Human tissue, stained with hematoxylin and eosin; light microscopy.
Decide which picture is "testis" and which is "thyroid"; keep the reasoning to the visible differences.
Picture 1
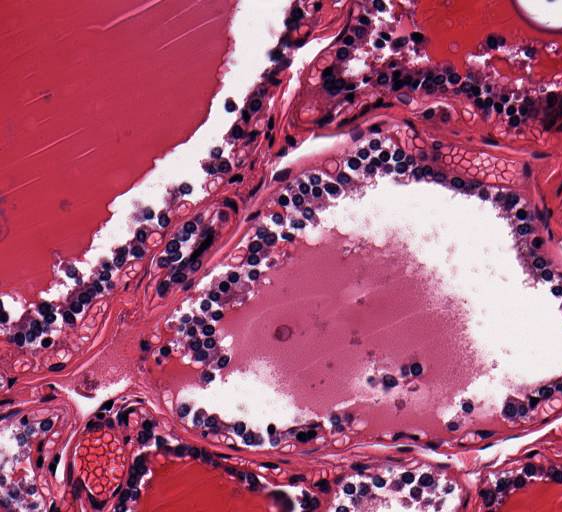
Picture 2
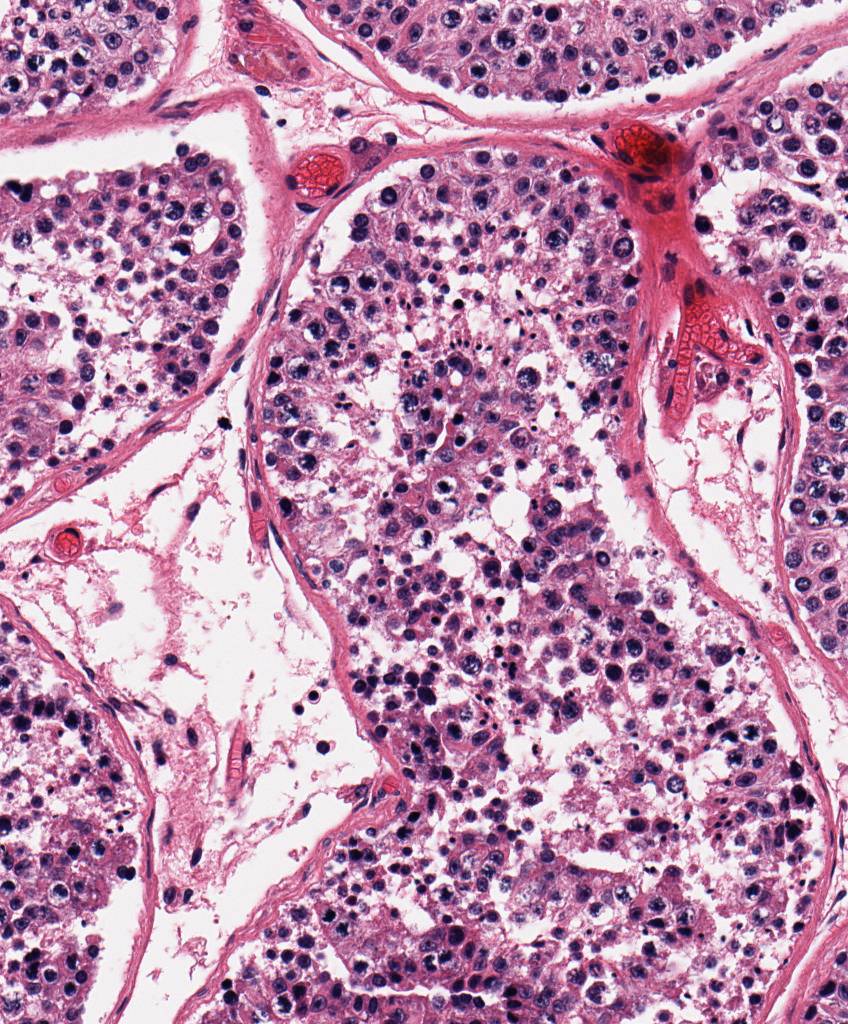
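The thyroid is shown in picture 1 and the testis in picture 2. The thyroid field consists of rounded follicles filled with homogeneous eosinophilic colloid, separated by thin cellular septa and scant, delicate stroma. A single layer of low cuboidal epithelial cells with small, round, darkly stained nuclei lines each follicle. The testis field instead shows several large rounded tubular profiles, the largest filling the centre. A thin pink layer with flattened, elongated nuclei bounds each tubule. The central tubule contains large cells with round nuclei and coarse, clumped chromatin, mixed with smaller cells bearing small, dark, round nuclei. Between the tubules, best seen at left centre, lies pale, loose, wispy material with only scattered cells, in contrast to the thin cellular septa of the thyroid.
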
